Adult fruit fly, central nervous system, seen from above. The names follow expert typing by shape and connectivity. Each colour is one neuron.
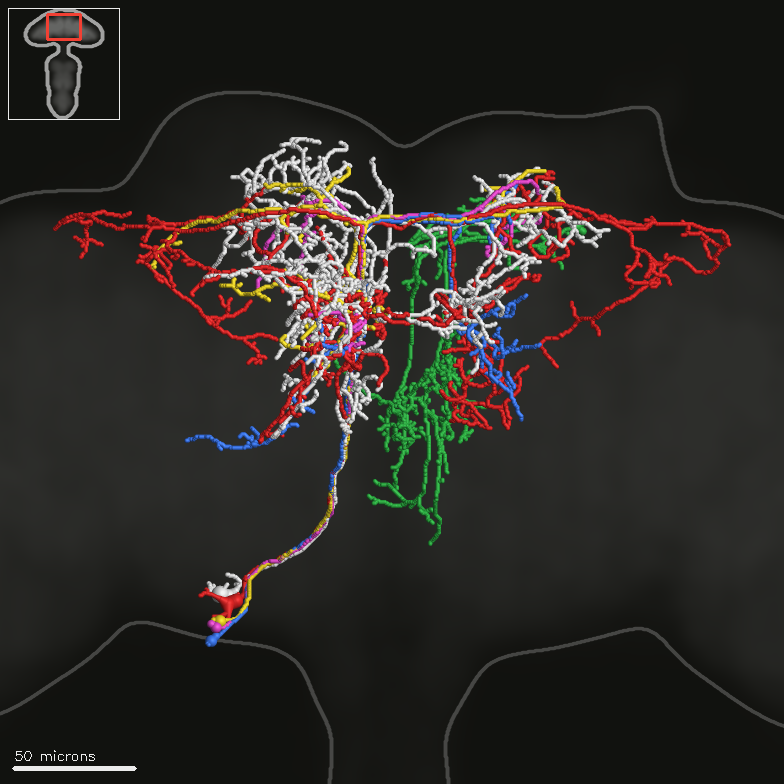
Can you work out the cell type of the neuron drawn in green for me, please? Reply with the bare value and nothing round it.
FLA019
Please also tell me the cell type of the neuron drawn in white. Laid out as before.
SMP589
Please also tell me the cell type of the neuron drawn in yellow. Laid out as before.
SMP591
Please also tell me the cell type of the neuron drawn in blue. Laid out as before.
SMP592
